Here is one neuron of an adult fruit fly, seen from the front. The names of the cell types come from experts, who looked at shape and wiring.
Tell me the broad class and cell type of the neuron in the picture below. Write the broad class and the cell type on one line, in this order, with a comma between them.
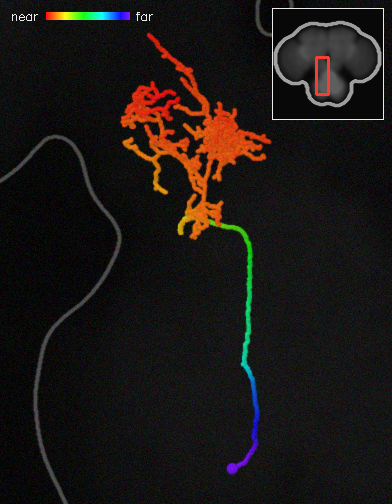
ascending neuron, ANXXX462a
